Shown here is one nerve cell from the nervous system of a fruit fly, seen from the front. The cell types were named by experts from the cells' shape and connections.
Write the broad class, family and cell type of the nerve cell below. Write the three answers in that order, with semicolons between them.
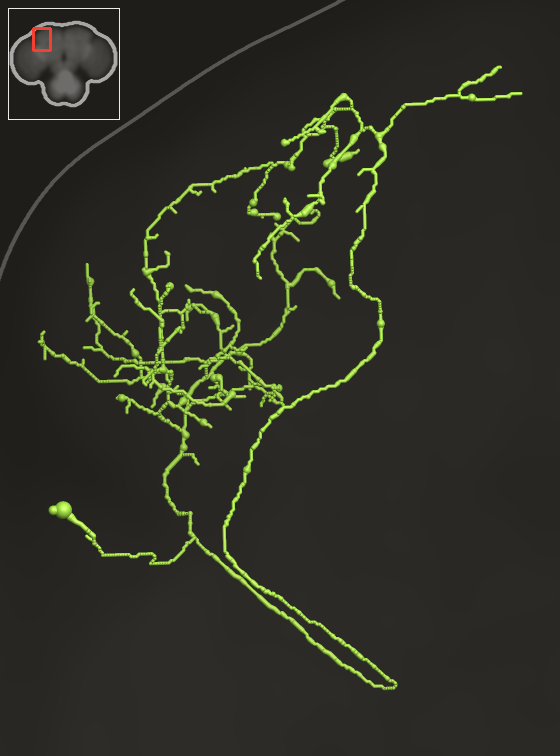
central-brain intrinsic neuron; hemilineage VLPl2_posterior; LHAV2c1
